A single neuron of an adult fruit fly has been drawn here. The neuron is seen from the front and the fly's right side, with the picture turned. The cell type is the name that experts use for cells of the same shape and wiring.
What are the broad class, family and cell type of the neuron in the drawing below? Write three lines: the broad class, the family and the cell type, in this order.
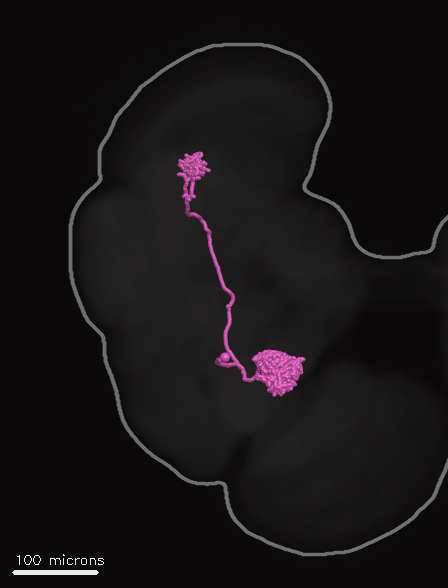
central-brain intrinsic neuron
hemilineage VLPa2
AVLP200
